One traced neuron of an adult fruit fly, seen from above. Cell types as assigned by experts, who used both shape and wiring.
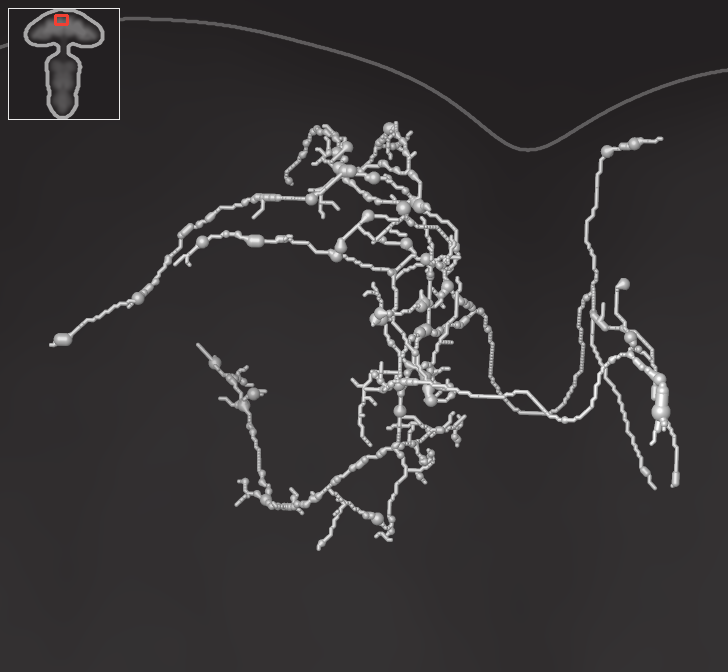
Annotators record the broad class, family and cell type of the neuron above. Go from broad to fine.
central-brain intrinsic neuron; hemilineage SMPad3; SMP139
